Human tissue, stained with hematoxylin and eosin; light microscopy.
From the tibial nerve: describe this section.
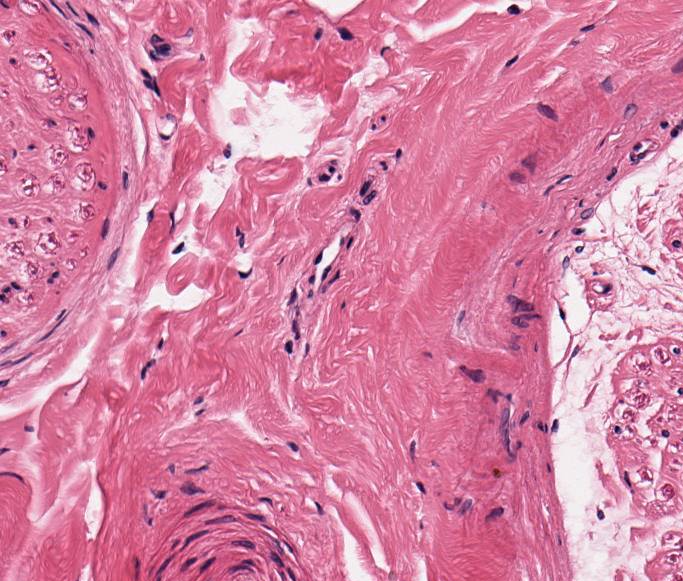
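You'll notice it's mostly dense, wavy collagen bundles staining pink. Right at the upper left edge there's a rounded structure wrapped in a layered fibrous sheath. In the upper middle, irregular white clefts split some bundles apart. And there's no epithelium and no fat cells anywhere in the field.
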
